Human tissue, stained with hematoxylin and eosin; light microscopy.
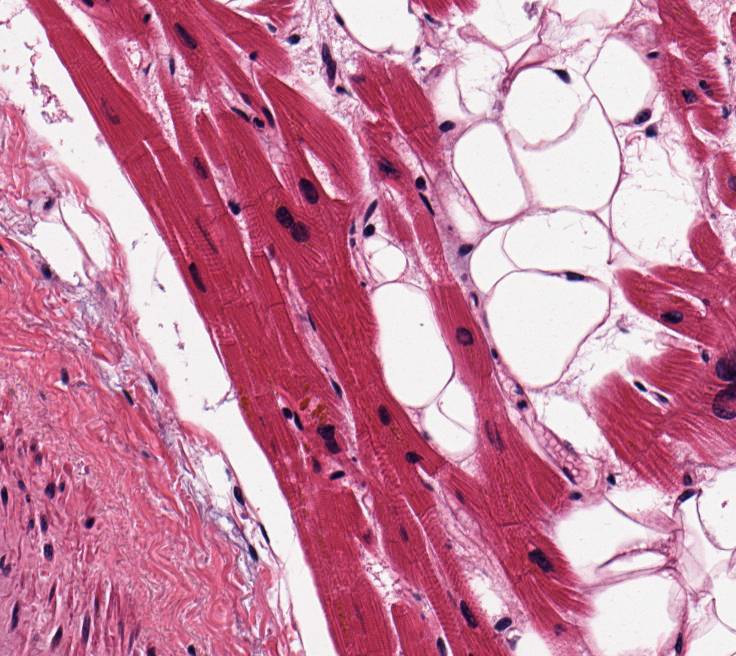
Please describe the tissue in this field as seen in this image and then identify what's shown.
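Running diagonally through the centre, from upper left toward lower right, I see a broad band of striated muscle fibres. The fibres branch and merge with their neighbours. Fine cross-striations cross their deep pink cytoplasm. Near the centre, small golden-brown granules sit beside some of the muscle nuclei. What we have is the left ventricle of the heart.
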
